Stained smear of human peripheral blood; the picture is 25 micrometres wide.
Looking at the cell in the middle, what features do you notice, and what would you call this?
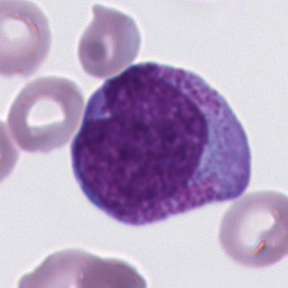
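It's about 15 micrometres across, with the nucleus toward the left side and the cytoplasm forming a crescent mainly on the right. The chromatin is finely granular rather than coarsely clumped, and fine purple-pink granules are scattered through the cytoplasm. That's an atypical promyelocyte.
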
